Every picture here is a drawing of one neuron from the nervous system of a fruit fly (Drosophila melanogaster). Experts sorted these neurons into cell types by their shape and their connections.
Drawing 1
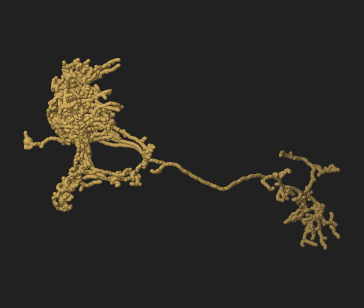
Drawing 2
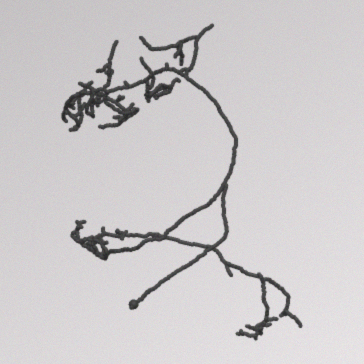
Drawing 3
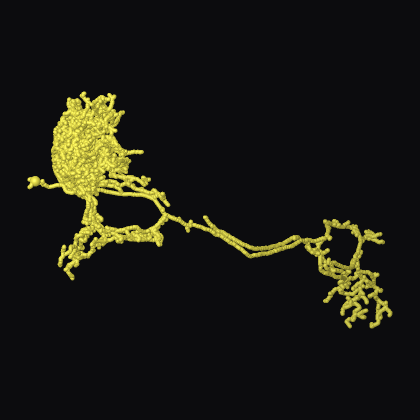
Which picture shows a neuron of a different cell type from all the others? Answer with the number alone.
2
